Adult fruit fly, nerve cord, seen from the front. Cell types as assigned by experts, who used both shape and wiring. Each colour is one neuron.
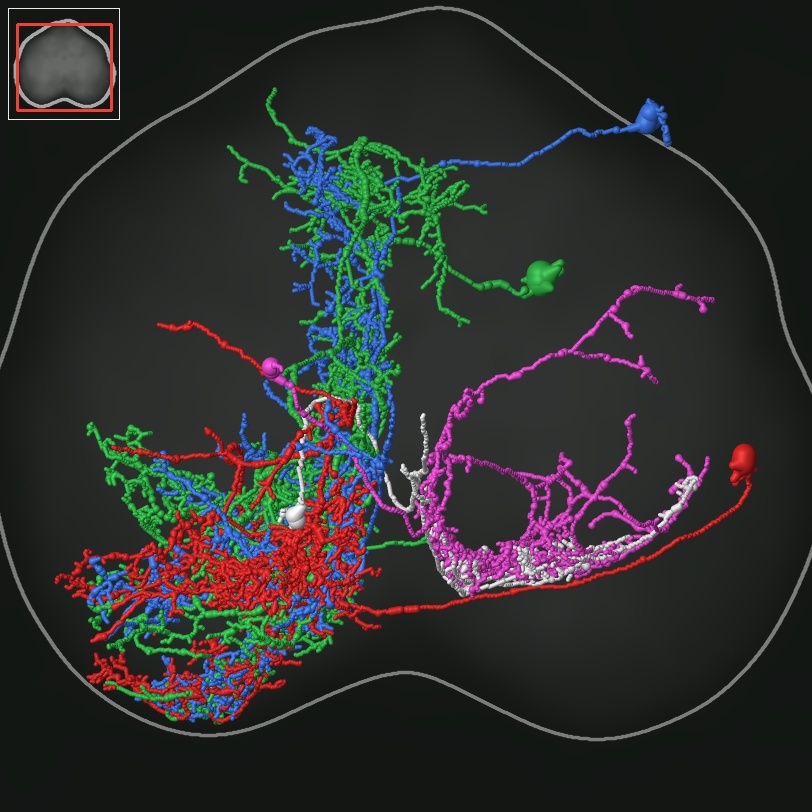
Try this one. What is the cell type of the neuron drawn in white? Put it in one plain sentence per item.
The cell type is ANXXX404.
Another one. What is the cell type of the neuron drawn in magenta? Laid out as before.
The cell type is AN09B020.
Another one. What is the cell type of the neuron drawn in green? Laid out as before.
The cell type is ANXXX027.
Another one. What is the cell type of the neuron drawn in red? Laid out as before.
The cell type is AN09B014.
